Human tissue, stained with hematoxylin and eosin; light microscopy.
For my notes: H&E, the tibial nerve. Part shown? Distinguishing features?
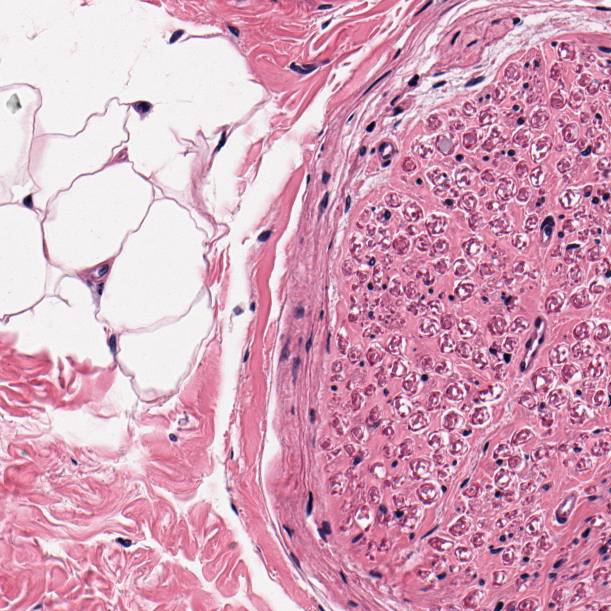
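That's a nerve fascicle, wrapped in a layered sheath of flattened cells whose elongated dark nuclei follow its curved edge. Inside, cross-cut round profiles each show a central pink dot within a pale ring, with small dark oval to elongated nuclei between.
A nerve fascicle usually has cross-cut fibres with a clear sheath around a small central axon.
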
